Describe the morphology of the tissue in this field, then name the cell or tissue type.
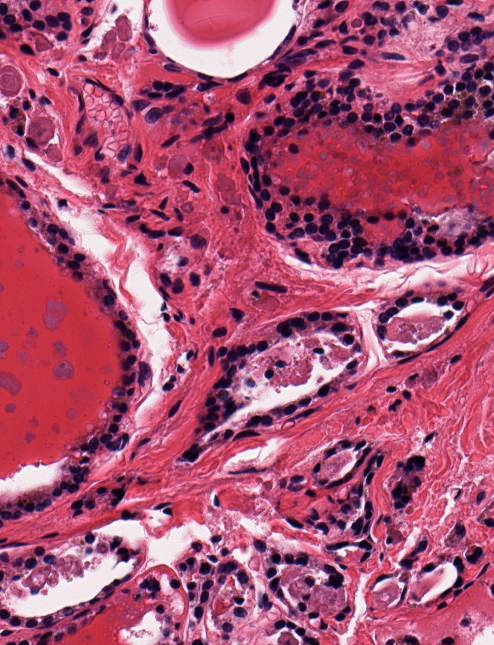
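Epithelial units of varying size sit in pink fibrous stroma. A large pool of homogeneous deep pink material fills much of the left edge, rimmed by single-layered epithelium with small, round, dark nuclei. Upper left, a small cell group has clear, bubbly cytoplasm. This is thyroid.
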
